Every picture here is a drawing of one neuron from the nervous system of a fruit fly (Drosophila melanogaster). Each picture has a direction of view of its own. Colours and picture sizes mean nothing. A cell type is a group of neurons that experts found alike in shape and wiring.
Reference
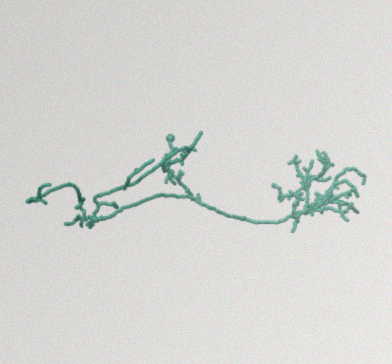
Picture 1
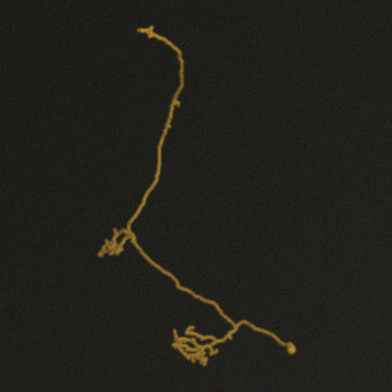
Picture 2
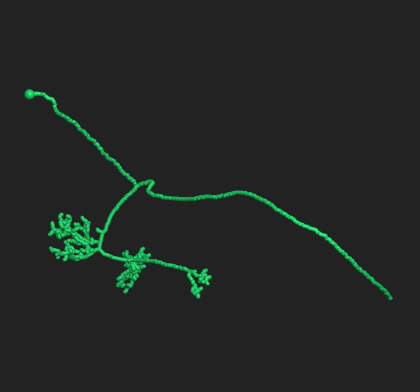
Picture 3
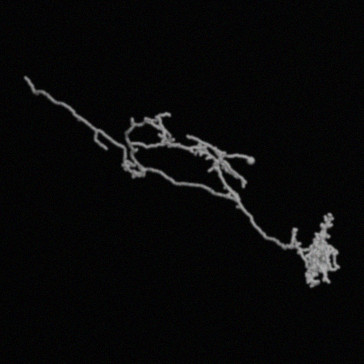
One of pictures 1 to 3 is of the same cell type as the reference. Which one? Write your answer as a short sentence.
The neuron in picture 3 is of the same cell type.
